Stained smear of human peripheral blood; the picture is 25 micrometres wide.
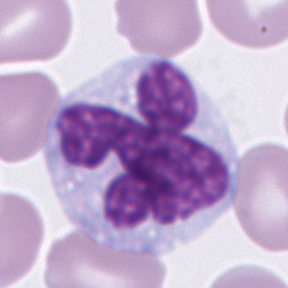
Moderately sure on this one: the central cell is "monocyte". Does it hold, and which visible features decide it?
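Decisive: pale grey-blue cytoplasm and a diameter of about 18 micrometres. Verdict: monocyte fits, and the colour tells against segmented neutrophil.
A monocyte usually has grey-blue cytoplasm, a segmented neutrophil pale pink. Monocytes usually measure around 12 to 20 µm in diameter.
Further: sparse, very fine granules in the cytoplasm.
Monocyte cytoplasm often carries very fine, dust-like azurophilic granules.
Also a few tiny clear spots, a round smooth outline without projections, and red cells close on all sides.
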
